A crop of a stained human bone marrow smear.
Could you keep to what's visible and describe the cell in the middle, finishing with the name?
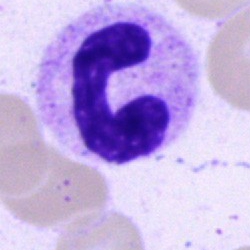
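Checked first, the nucleus: one curved band shaped like a C, open to the right. Checked next, lobes: none, as no thin threads pinch the nucleus into separate parts. Cytoplasm: plentiful and pale lilac. Granules: fine, purple, scattered through the cytoplasm. Name: band neutrophil.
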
